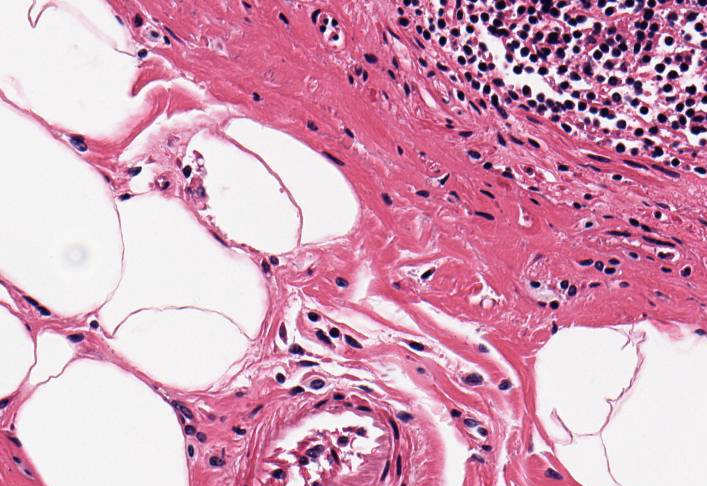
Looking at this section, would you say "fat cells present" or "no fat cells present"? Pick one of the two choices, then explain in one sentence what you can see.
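Fat cells present. Adipose tissue occupies the left side and the lower right corner of the field.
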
